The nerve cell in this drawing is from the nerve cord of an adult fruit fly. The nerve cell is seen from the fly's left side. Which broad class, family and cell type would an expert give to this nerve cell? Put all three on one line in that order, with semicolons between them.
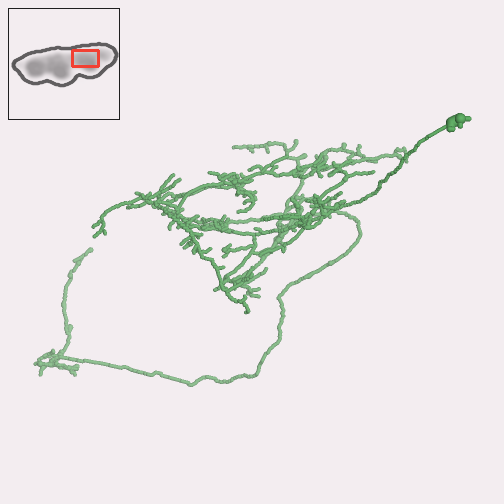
nerve-cord intrinsic neuron; hemilineage 05B; IN05B084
